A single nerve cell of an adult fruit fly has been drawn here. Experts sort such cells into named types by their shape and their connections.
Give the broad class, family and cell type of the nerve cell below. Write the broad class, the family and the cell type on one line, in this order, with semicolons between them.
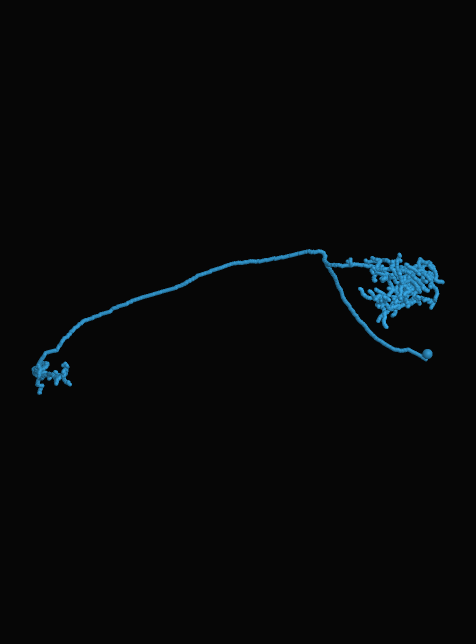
central-brain intrinsic neuron; hemilineage VLPa2; CB3411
